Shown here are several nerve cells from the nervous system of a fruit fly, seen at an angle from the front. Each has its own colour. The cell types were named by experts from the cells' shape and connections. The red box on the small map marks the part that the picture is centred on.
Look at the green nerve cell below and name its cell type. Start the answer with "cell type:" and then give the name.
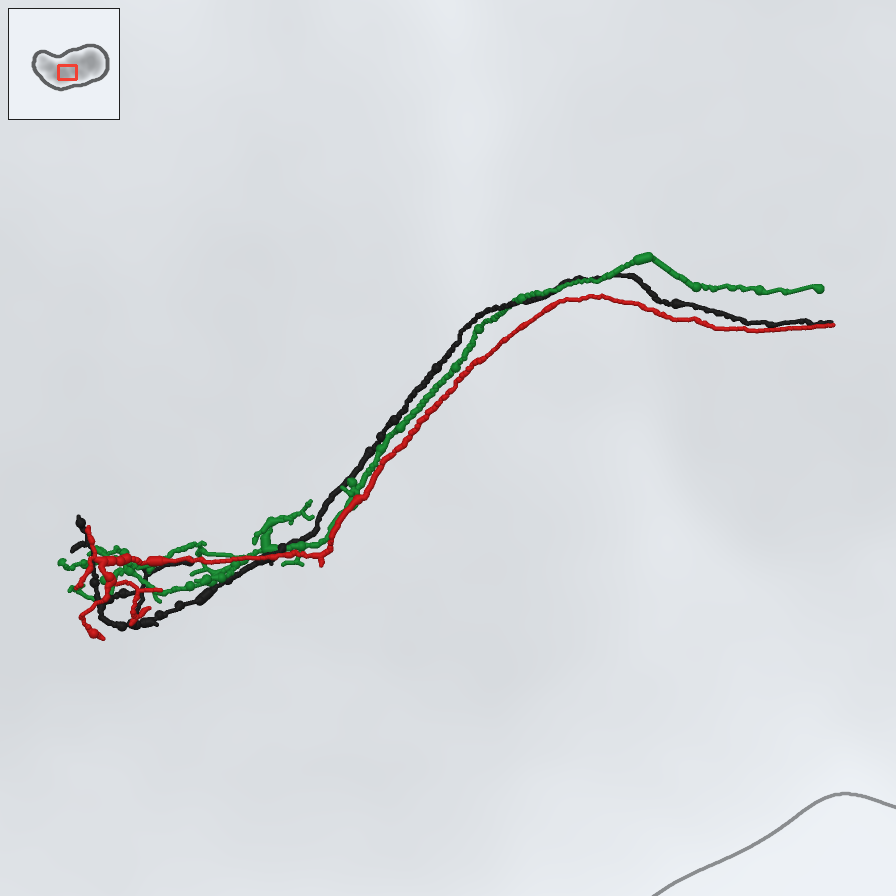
cell type: WG3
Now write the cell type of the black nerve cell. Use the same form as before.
cell type: WG2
